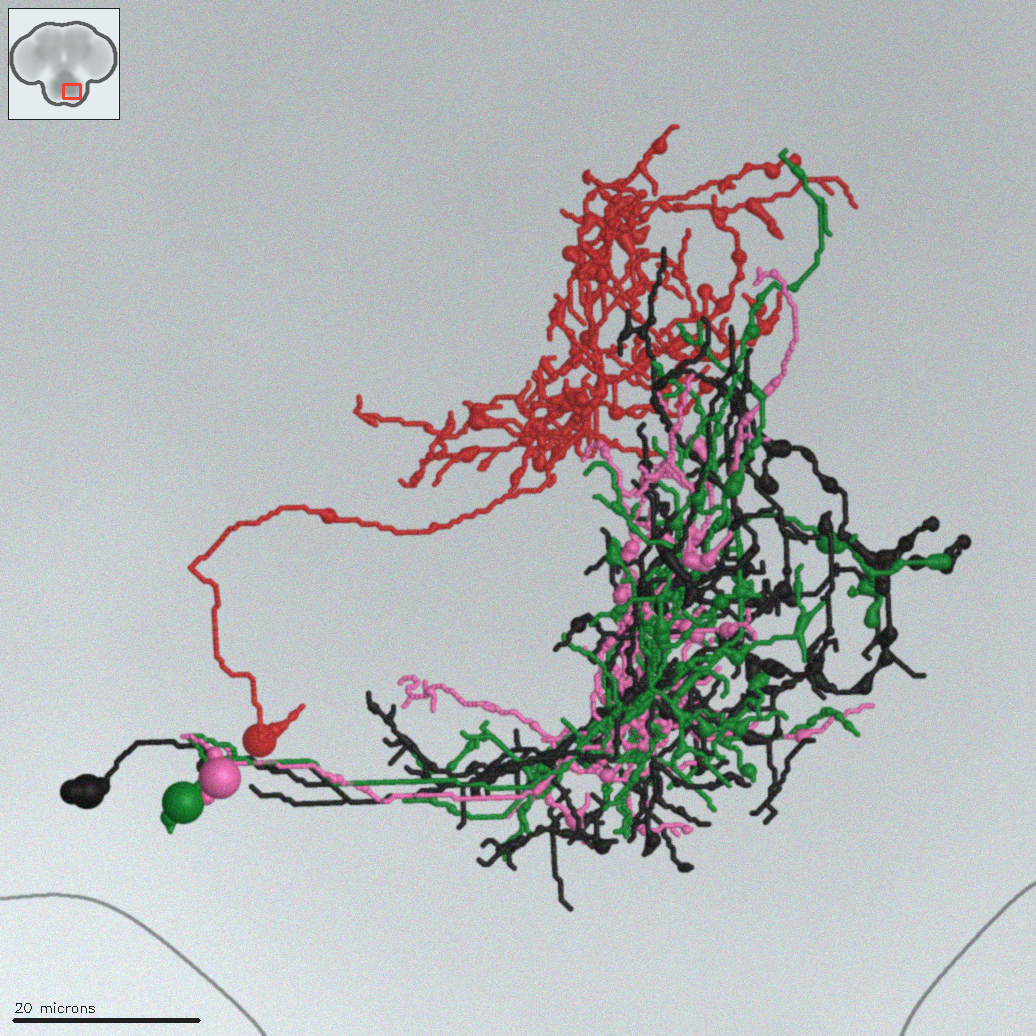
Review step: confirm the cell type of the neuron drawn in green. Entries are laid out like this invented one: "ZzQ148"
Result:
"IN14A079"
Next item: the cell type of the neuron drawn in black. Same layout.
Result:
"IN14A063"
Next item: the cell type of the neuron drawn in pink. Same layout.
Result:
"IN14A105"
